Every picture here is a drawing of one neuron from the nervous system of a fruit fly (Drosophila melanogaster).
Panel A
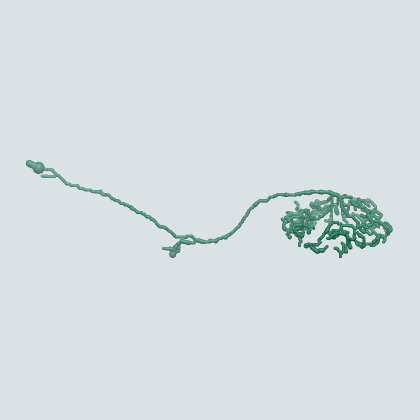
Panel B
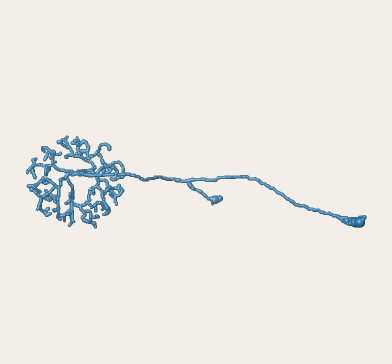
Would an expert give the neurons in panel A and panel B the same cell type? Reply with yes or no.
yes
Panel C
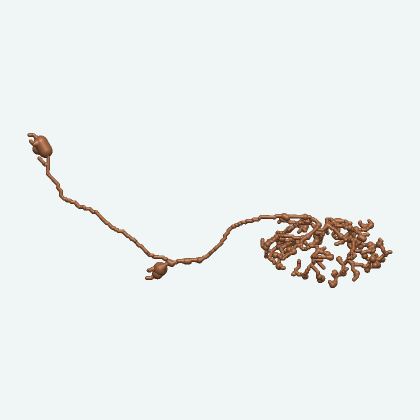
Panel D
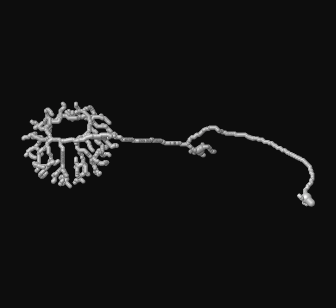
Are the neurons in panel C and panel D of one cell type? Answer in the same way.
no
